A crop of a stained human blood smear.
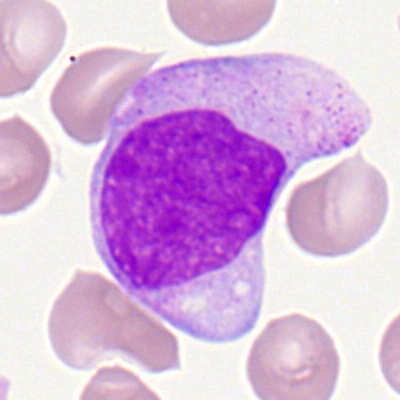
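Monocyte in a stained human blood smear: the nucleus, I note, is a single unlobed mass set toward the left side of the cell. Around it the cytoplasm looks pale greyish-lilac blue, with fine reddish-purple granules scattered through it, most numerous toward the upper right. Below the nucleus, a few small pale clear spots appear in the cytoplasm.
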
